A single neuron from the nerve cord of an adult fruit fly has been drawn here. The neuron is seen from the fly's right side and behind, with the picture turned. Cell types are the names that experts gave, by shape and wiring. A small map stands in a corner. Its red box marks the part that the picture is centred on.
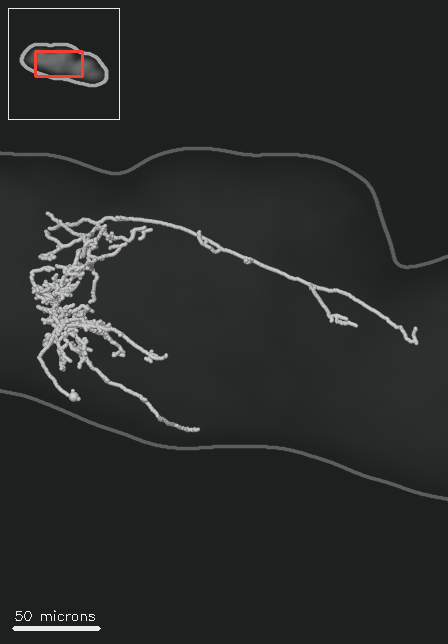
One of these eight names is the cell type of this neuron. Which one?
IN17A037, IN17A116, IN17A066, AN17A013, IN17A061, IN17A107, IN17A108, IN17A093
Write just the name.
IN17A093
